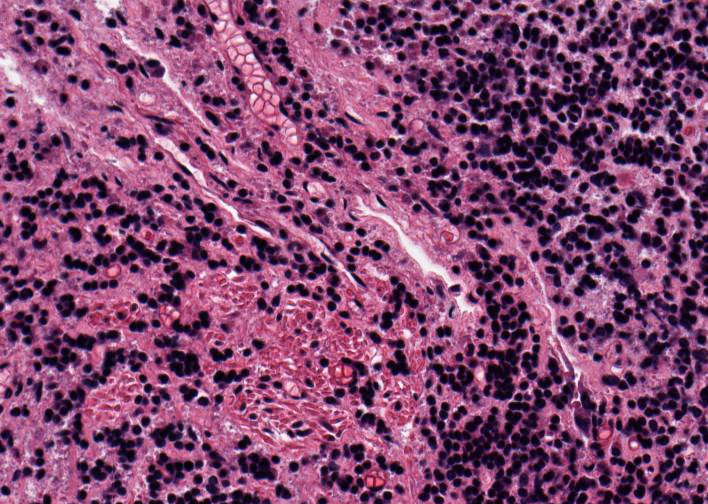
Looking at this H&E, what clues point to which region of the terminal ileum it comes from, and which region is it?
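Lymphoid tissue. Densely packed small cells fill most of the field: round, dark-staining nuclei, very little visible cytoplasm.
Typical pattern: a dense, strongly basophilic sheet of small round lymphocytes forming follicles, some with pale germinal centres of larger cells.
Lower centre: paler pink patch of larger cells, more eosinophilic cytoplasm, fewer dark nuclei.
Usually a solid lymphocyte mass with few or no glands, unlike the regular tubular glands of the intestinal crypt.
No fat cells seen.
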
